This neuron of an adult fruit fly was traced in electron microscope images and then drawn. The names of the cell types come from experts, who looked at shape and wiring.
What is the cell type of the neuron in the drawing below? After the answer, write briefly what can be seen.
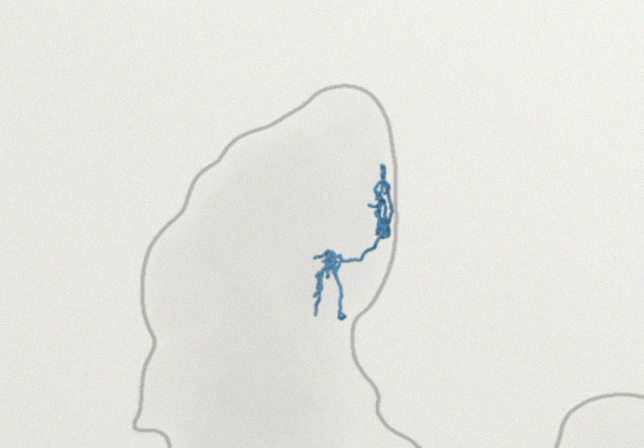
The cell type is LPT111. This is a visual centrifugal neuron. It is in the brain and does not reach the nerve cord. In this view it is taller than it is wide.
